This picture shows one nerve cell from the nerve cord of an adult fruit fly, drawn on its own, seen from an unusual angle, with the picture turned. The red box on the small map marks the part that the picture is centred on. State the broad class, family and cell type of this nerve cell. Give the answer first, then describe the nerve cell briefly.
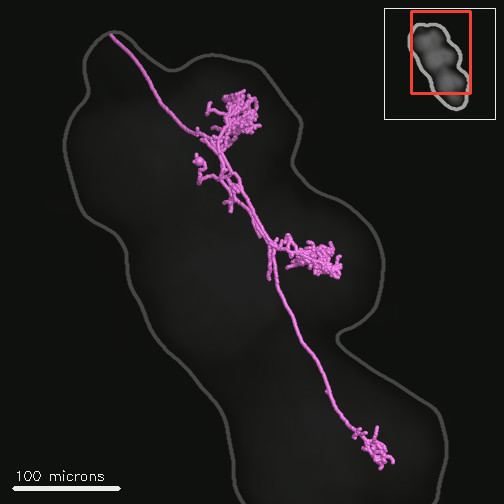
Its broad class is ascending neuron. Its family is hemilineage 05B. The cell type is AN05B026. From top to bottom in the picture it spans about 400 microns. As drawn here it is taller than it is wide.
